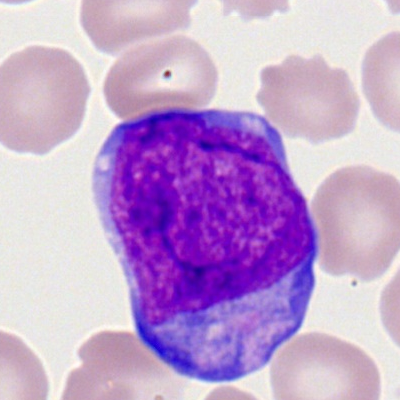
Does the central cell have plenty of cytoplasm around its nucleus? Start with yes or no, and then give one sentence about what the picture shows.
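No. The nucleus is a single unlobed mass that fills most of the cell.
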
